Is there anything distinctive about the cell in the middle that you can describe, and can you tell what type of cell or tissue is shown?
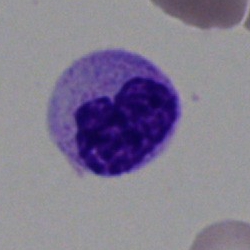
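Notice how pale the cytoplasm is, a soft lilac-purple, and how its rim is widest on the upper left side. Around it all, the outline is round and smooth. Inside, the chromatin is dark and coarsely clumped. This one is a band neutrophil.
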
